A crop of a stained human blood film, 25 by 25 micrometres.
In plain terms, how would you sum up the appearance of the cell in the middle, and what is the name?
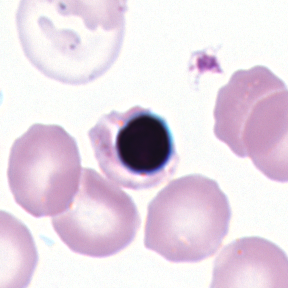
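Chromatin uniformly dense, nearly black, no visible internal pattern. Nucleus off-centre, toward the right. Cytoplasm pale greyish-pink, paler than surrounding red cells; band wider left of nucleus than right. Cell: normoblast.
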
